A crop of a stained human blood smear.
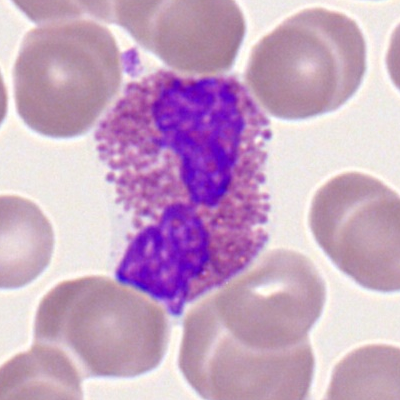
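Eosinophil, the central cell in a stained human blood smear under the light microscope. Its nucleus has two lobes, one in the upper half of the cell and one in the lower half. The lower lobe sits toward the left edge of the cell. Pink granules pack the cytoplasm. These granules are large enough to be seen one by one.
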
